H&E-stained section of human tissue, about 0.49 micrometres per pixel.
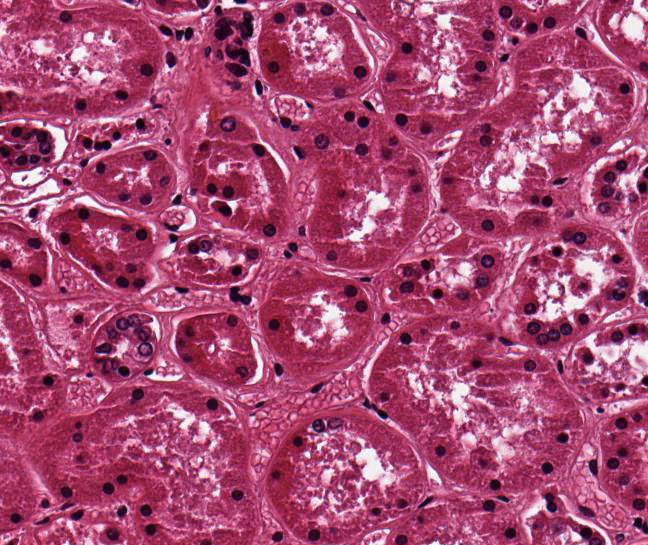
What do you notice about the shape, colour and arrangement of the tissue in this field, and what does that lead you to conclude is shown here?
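Closely packed round and oval tubule cross-sections fill the whole field, with very little tissue between them. Most are lined by a single layer of cuboidal cells with deeply eosinophilic, granular cytoplasm; their nuclei are small, round, dark and uniform, one per cell. A few smaller tubules, chiefly on the left, have paler cytoplasm, more crowded nuclei and clean open lumens. This is renal cortex.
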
